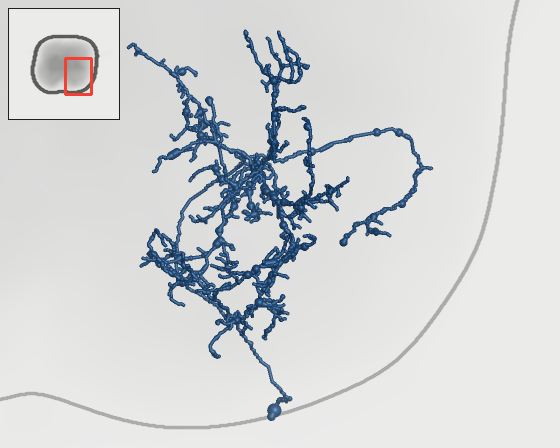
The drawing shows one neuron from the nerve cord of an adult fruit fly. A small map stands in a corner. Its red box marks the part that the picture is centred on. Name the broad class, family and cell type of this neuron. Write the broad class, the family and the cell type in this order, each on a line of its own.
nerve-cord intrinsic neuron
hemilineage 04B
IN04B109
